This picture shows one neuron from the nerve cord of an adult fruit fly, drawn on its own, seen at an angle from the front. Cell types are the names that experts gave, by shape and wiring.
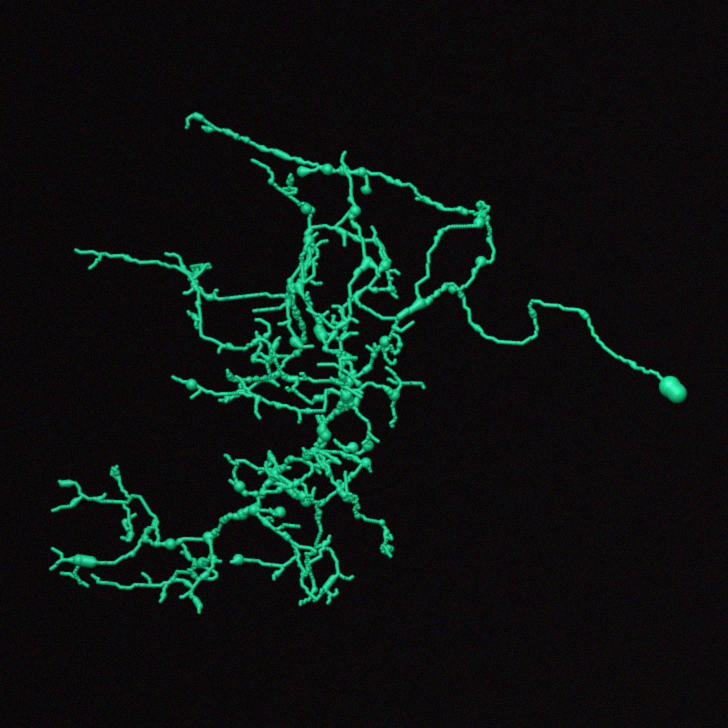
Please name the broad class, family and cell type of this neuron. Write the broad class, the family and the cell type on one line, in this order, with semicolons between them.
nerve-cord intrinsic neuron; hemilineage 16B; IN16B114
